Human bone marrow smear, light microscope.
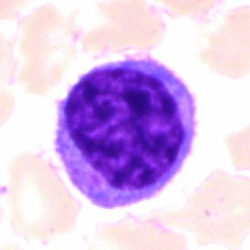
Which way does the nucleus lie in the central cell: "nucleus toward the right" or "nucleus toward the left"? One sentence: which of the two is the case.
The nucleus of this cell lies toward the right.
